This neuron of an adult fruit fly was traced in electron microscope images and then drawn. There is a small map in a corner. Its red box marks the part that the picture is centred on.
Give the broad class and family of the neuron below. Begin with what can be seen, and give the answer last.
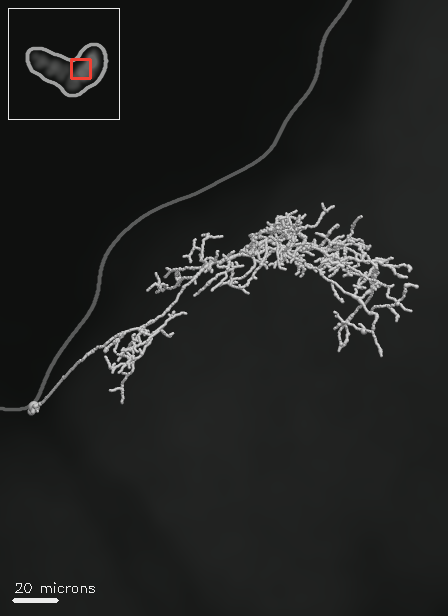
From left to right in the picture it spans about 180 microns. Dozens of branch ends can be seen. This is a central-brain intrinsic neuron. The family is hemilineage DL2_dorsal.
